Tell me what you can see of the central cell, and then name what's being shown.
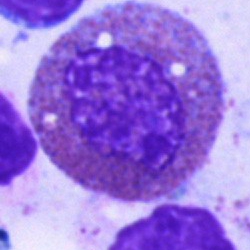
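What I notice first is chromatin clumped into darker patches, with paler gaps between them. A wide rim of cytoplasm runs around the nucleus on all sides, and it's filled with fine reddish-purple granules. There are also a few small, round, clear vacuoles in it. I'd call this an eosinophil.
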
